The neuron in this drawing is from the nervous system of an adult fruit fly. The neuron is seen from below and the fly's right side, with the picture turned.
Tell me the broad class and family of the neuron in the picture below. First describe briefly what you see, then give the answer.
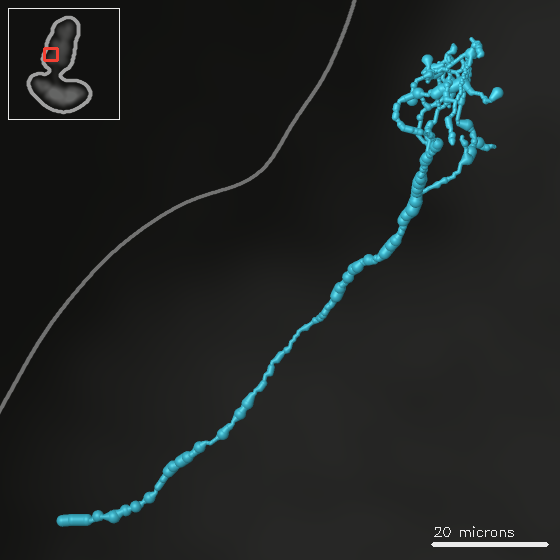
It is in the nerve cord and does not reach the brain. By the scale bar it is about 85 microns tall in this view. Its broad class is sensory neuron entering the nerve cord. Its family is called class mechanosensory tactile.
